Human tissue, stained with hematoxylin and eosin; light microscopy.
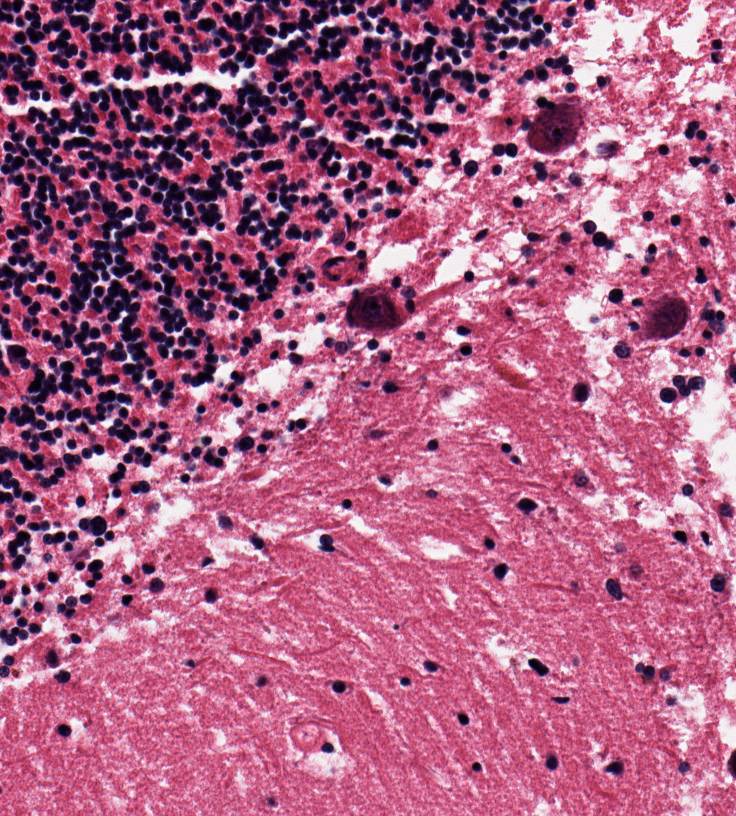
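Cerebellum, in a haematoxylin and eosin stained section. Across the upper left of the field, a dense sheet of small, round, closely packed nuclei with scant visible cytoplasm stains darkly. Its border with the pale pink tissue runs diagonally from the lower left towards the upper right. A few large neurons with abundant purplish cytoplasm lie along the edge of this layer.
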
